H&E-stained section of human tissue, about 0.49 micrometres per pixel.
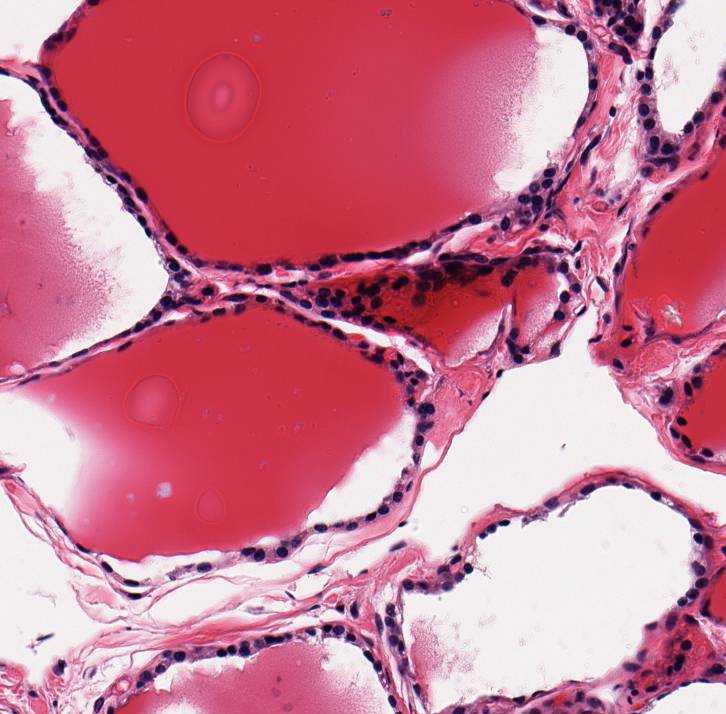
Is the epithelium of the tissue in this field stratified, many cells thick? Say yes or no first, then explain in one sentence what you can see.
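No. Each follicle is lined by a single layer of flattened to low cuboidal epithelial cells.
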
